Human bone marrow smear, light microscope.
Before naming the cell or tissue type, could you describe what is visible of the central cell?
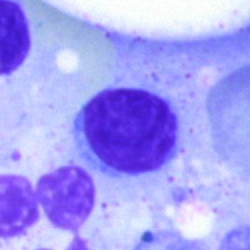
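Outline round, smooth. Nucleus occupies most of the cell; no nucleoli visible. Cytoplasm: thin pale blue rim. Lymphocyte.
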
